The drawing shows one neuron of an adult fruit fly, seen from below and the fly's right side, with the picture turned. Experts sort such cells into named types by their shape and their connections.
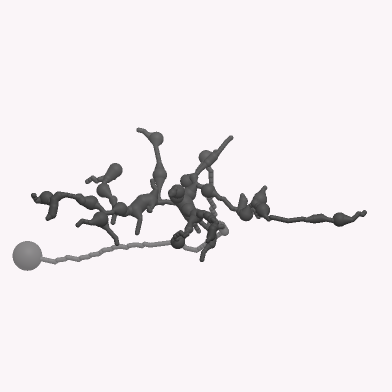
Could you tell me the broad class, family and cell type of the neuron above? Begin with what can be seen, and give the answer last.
As drawn here it is more than twice as wide as it is tall. Its broad class is optic-lobe intrinsic neuron. The family is Dm. Its cell type is Dm15.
